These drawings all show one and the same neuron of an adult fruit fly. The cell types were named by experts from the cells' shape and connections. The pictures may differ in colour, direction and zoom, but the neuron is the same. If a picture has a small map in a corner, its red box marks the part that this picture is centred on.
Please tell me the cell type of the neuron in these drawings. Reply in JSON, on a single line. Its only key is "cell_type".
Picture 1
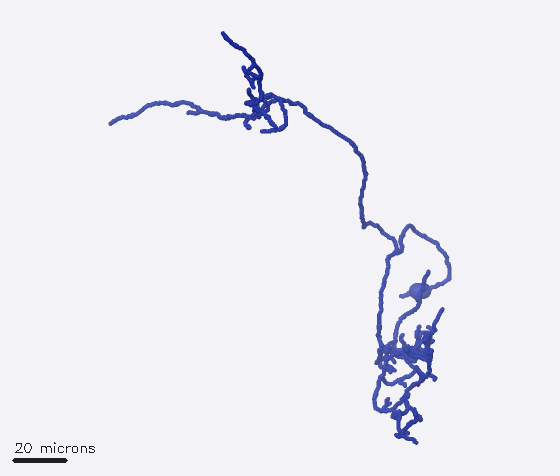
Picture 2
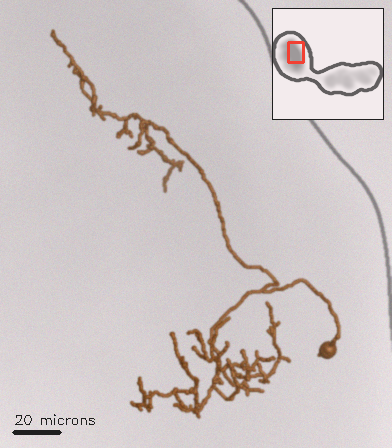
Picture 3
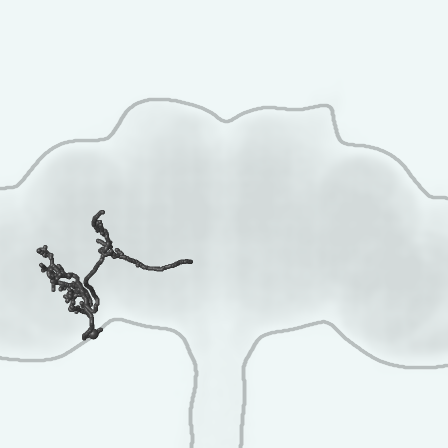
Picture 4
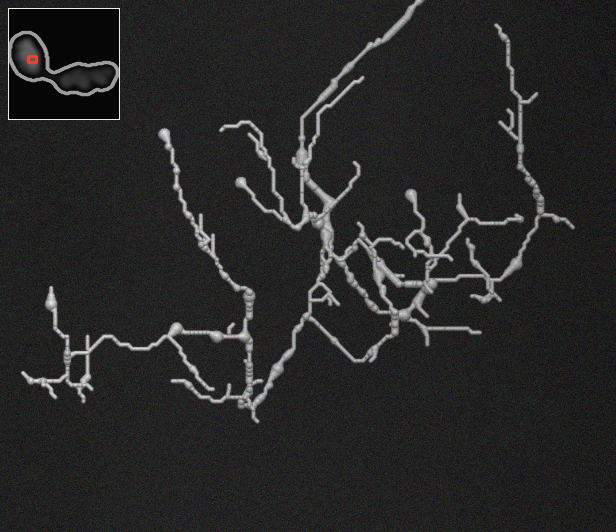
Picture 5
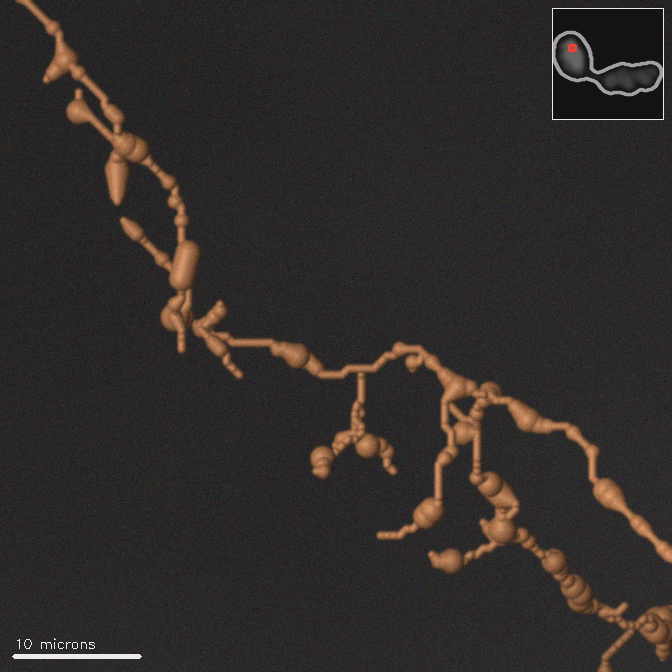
{"cell_type": "LC41"}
